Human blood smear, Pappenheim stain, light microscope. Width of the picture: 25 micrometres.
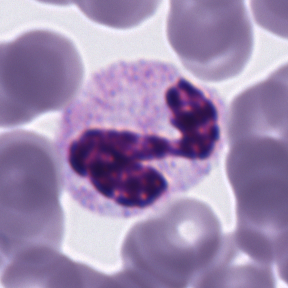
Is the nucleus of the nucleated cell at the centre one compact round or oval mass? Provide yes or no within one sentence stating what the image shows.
No, the nucleus takes the form of a curved band with no separate lobes.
